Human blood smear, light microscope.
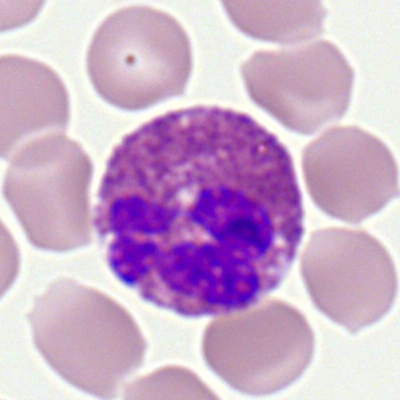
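Eosinophil at the centre of a stained human blood smear. The cell has a round outline. Its nucleus is divided into several lobes and lies mostly in the lower half of the cell. The chromatin is dense and dark purple.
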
